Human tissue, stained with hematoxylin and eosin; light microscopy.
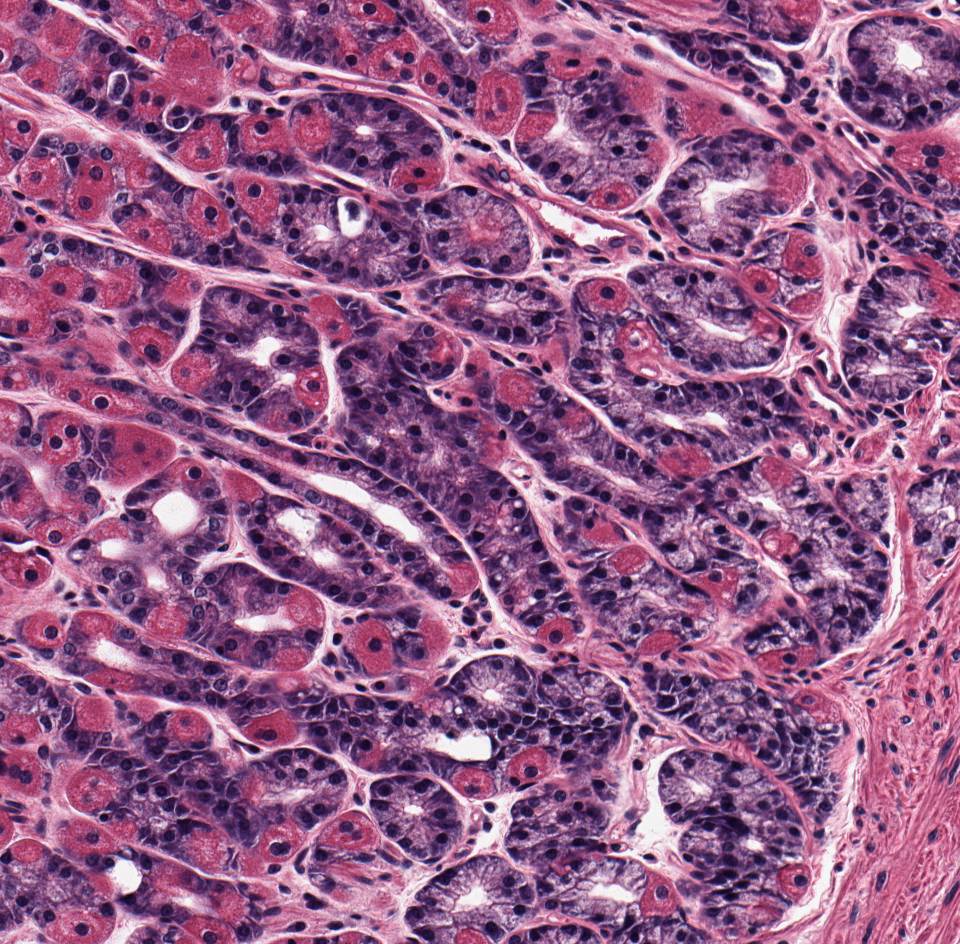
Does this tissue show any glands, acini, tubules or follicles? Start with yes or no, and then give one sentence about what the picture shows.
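Yes. Closely packed glands, cut in cross and oblique section, fill almost the whole field with only thin partitions between them.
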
